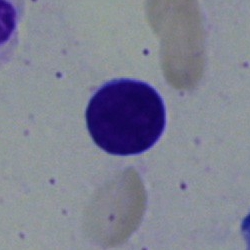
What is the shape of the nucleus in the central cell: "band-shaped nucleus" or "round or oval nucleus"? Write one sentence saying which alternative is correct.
The nucleus takes the form of one compact round or oval mass.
